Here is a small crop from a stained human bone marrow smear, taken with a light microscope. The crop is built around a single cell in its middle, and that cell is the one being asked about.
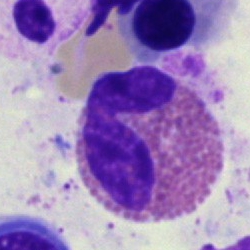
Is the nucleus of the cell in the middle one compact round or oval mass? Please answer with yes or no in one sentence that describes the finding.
No, the nucleus of this cell is a bent band with no separate lobes.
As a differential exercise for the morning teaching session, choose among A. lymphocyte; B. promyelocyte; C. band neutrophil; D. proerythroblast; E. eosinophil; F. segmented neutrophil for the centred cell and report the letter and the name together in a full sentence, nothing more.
In the centre of the crop there is an eosinophil, making option E correct.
